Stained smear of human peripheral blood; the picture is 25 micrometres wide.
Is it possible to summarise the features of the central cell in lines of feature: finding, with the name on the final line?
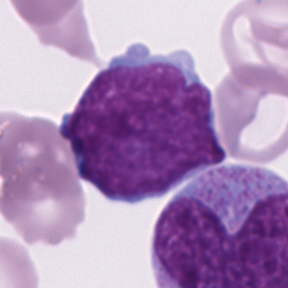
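Outline: irregular and angular, not round
Cytoplasm: very thin rim around the nucleus
Granules: none visible in the cytoplasm
Upper edge: small rounded blebs of cytoplasm bulging out
Nucleus: about 14 by 12 micrometres
Name: myeloblast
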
